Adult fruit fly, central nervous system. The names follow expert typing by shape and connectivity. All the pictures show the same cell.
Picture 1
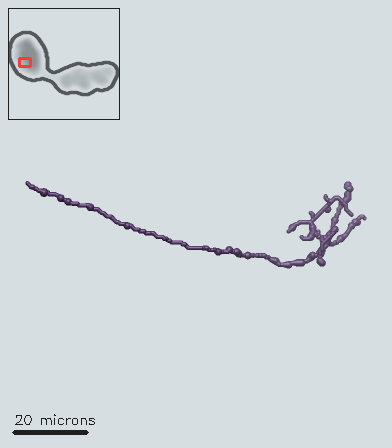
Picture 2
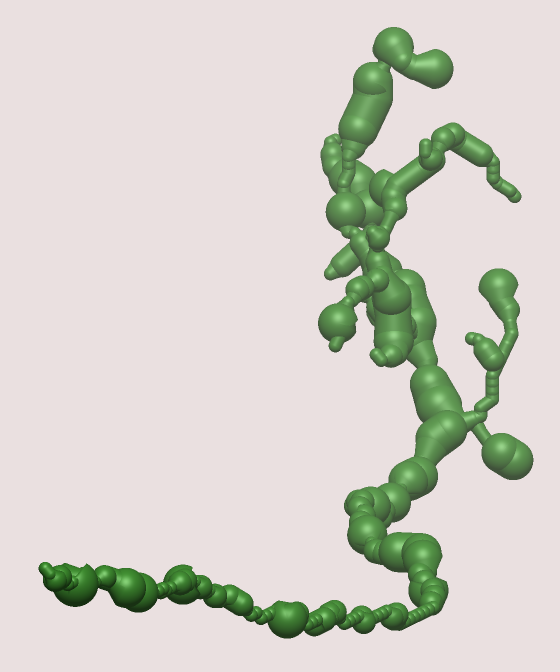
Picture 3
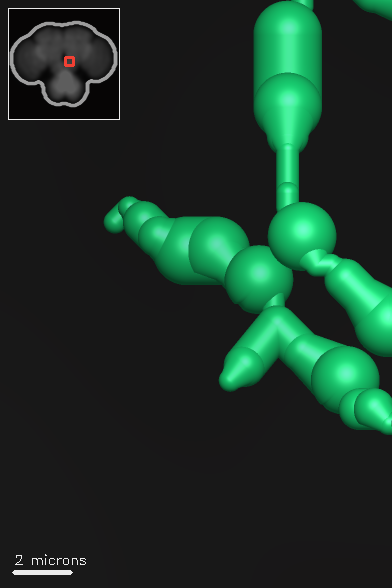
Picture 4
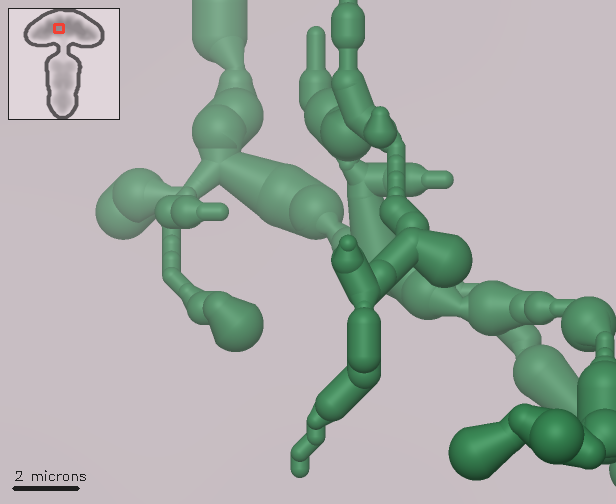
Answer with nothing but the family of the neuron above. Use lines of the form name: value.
family: class mechanosensory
